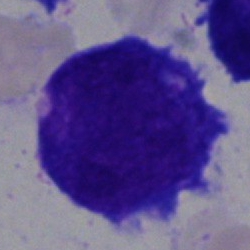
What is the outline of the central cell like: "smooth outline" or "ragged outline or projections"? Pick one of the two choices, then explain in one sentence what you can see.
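Ragged outline or projections. The cell is roughly round overall, with a ragged, uneven edge.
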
